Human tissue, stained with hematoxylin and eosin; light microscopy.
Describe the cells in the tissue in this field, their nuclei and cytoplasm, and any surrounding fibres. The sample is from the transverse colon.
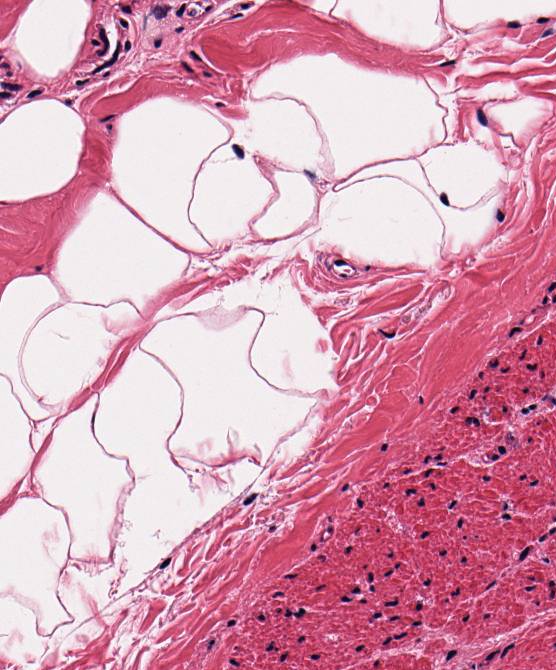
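Fat fills the upper left; dense, deep-pink cellular tissue fills the lower right, with a diagonal border. Adipocyte nuclei are few, dark, flattened and peripheral. Wavy, bright pink collagen bands run between the fat lobules. Lower right nuclei are many, small, dark and oval, fairly evenly scattered.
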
